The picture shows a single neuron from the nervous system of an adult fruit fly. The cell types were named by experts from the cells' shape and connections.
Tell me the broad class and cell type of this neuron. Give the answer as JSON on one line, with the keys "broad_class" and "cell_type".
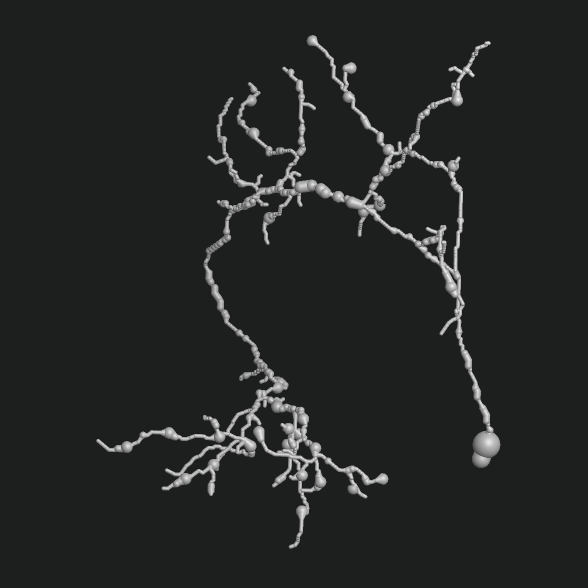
{"broad_class": "central-brain intrinsic neuron", "cell_type": "CB2638"}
